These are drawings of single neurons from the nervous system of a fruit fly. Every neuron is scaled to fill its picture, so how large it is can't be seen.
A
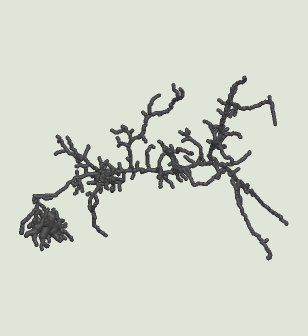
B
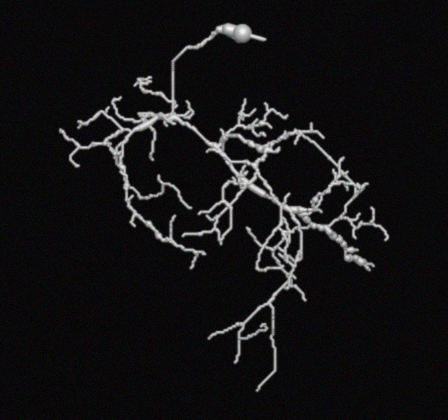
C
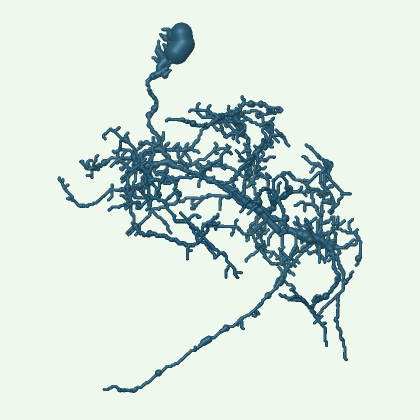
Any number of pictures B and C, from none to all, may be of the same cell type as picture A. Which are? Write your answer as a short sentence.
None of them is of the same cell type.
